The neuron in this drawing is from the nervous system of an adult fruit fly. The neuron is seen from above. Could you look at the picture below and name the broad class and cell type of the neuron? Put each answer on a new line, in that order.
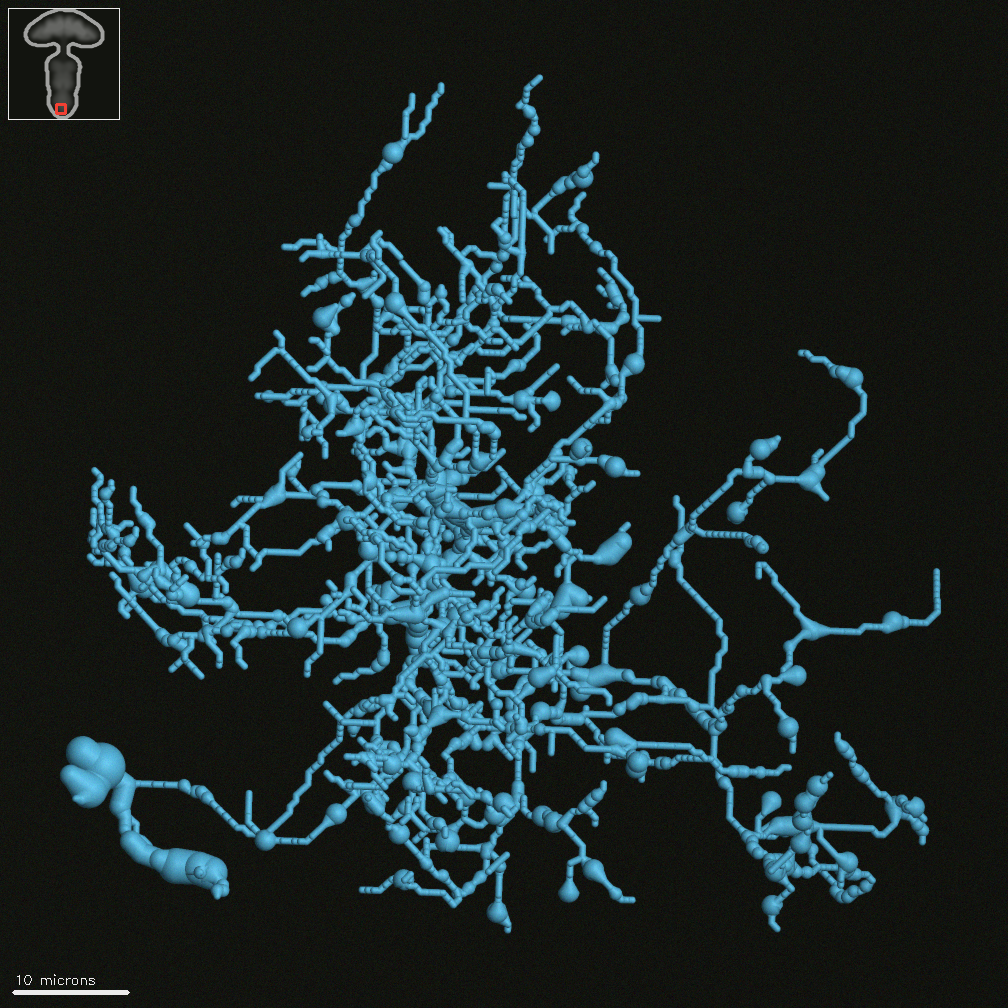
nerve-cord intrinsic neuron
INXXX320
